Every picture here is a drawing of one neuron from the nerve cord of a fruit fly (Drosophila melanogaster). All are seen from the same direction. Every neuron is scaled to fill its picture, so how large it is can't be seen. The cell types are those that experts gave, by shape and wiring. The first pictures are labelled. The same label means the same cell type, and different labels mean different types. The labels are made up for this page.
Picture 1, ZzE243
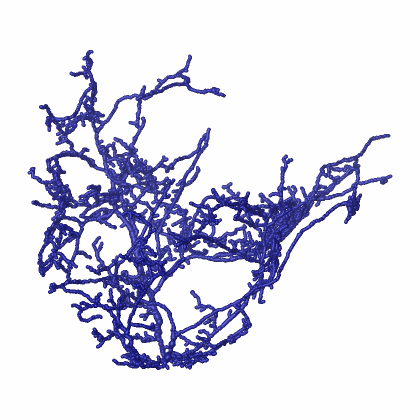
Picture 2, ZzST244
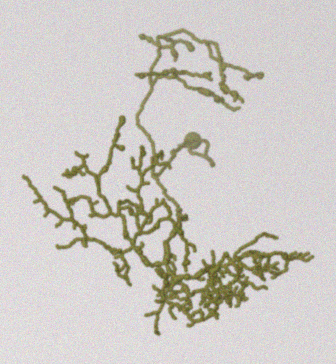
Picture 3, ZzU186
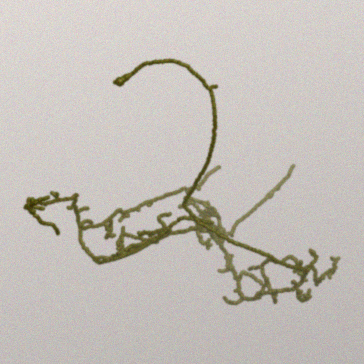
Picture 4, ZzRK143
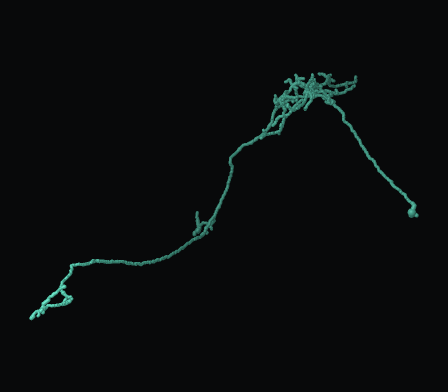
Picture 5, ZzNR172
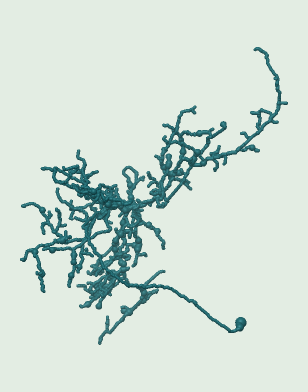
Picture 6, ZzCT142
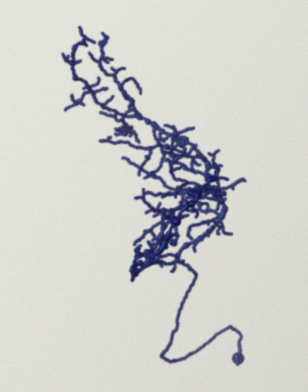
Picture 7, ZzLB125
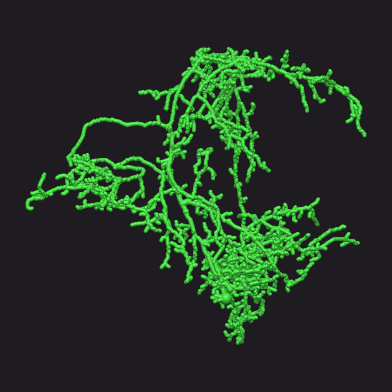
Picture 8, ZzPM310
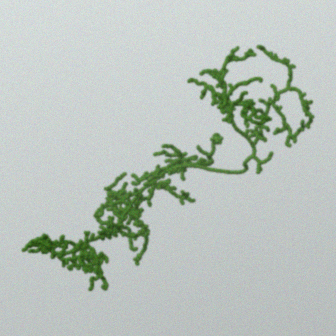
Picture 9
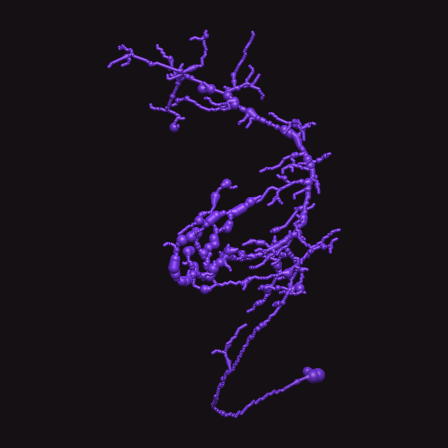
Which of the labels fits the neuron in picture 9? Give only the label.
ZzCT142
